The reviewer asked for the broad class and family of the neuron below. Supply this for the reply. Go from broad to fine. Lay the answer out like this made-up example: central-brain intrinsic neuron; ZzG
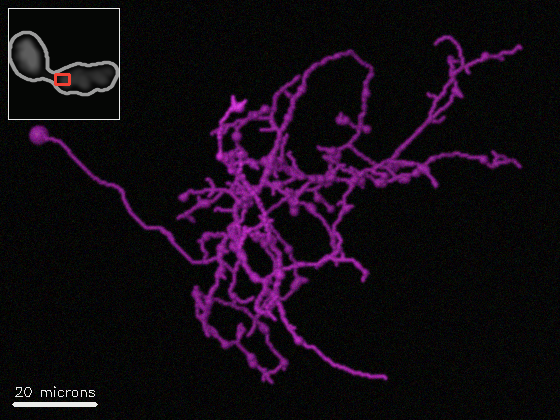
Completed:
nerve-cord intrinsic neuron; hemilineage 16B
